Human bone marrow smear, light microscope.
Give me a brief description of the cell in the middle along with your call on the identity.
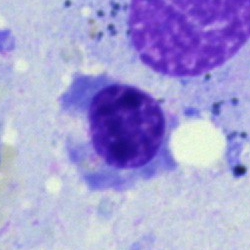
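Outline irregular and angular, not smooth and round. Chromatin dark purple, dense. No distinct nucleolus visible. Cytoplasm forms a moderate rim around the nucleus, widest on the left. Name: erythroblast.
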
